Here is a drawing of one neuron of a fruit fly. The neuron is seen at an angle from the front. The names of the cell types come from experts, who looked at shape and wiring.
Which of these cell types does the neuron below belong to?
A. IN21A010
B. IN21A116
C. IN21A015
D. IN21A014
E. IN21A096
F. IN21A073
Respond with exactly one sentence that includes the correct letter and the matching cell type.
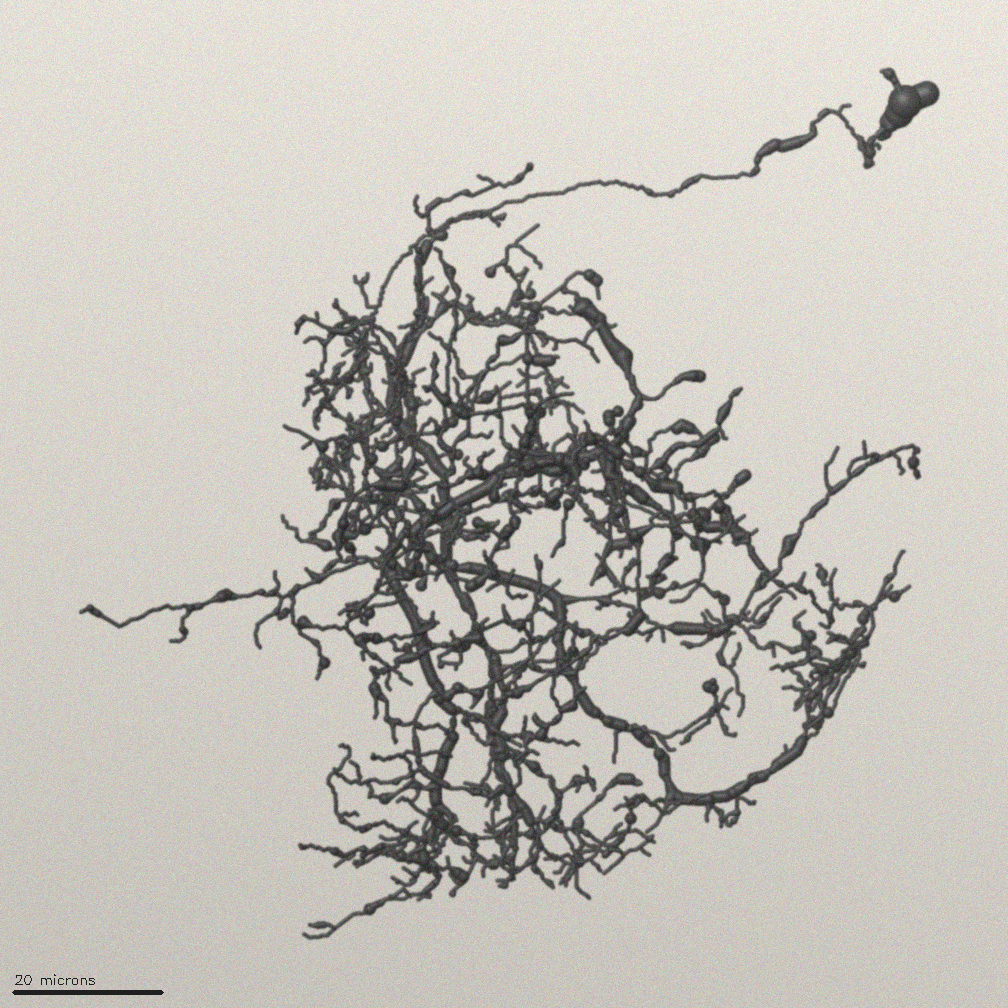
Given as option D, IN21A014 is the cell type for the neuron.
